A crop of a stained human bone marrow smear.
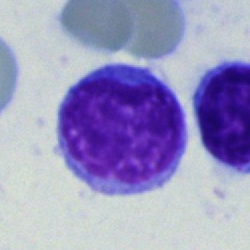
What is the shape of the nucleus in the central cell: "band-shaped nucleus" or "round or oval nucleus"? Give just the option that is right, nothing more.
Round or oval nucleus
